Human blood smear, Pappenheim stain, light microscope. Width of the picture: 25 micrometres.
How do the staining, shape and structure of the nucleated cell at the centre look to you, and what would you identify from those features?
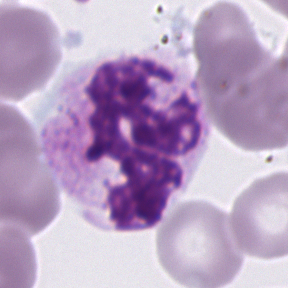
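Roughly round, the cell has a smooth edge. Its chromatin is dark purple and coarsely clumped. The cytoplasm is pale pinkish-lilac rather than blue and is filled with fine, small lilac granules. The cell is a segmented neutrophil.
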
